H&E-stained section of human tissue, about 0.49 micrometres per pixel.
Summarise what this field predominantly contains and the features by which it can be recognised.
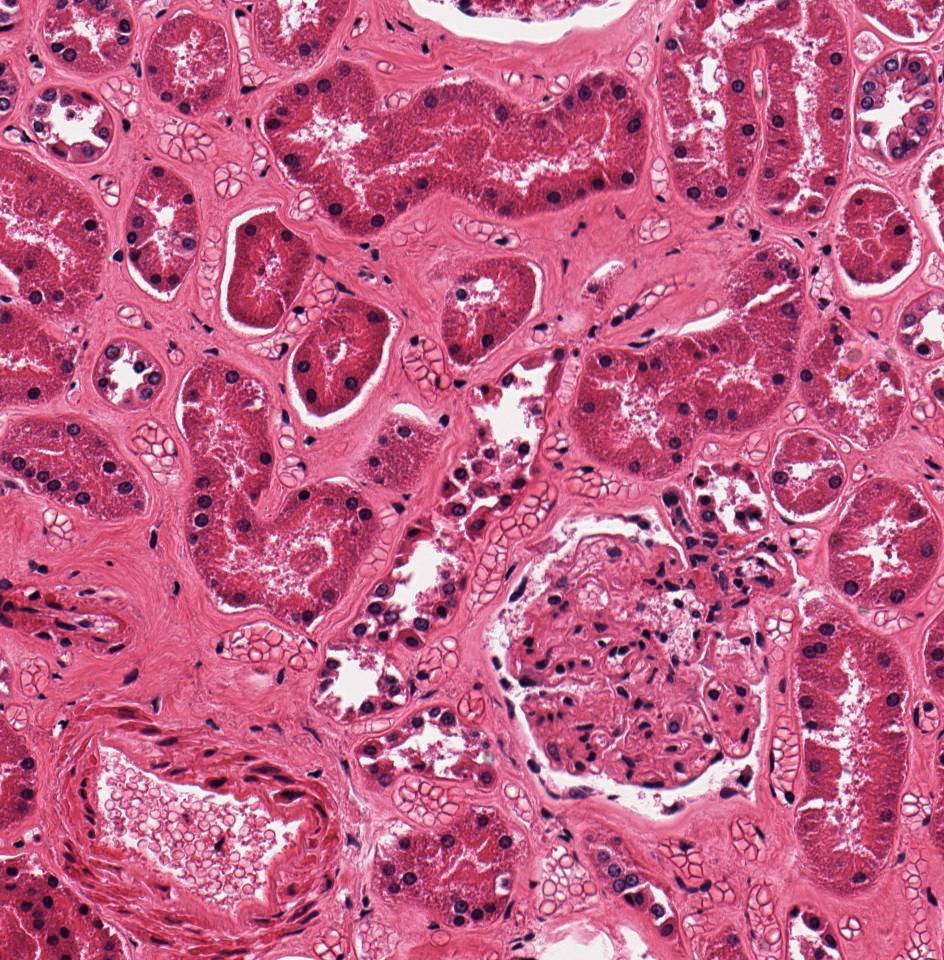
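You're mainly in the cortical labyrinth of the kidney here. There's a single glomerulus in the lower right-centre, with tubules packed closely around it.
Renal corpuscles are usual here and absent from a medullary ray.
Most tubules have cuboidal cells with plenty of granular eosinophilic cytoplasm and round dark nuclei.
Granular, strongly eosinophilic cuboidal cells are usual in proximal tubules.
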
